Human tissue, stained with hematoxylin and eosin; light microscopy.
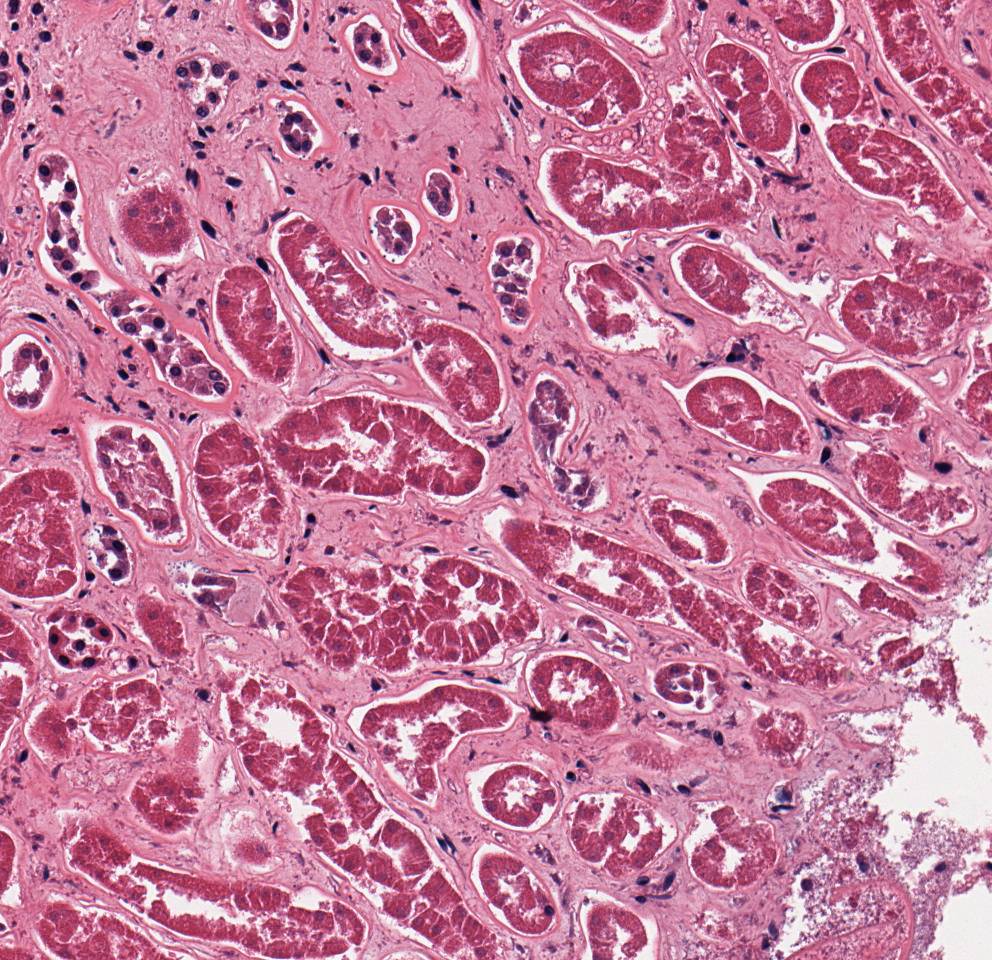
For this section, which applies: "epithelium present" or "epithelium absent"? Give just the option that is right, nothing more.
Epithelium present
